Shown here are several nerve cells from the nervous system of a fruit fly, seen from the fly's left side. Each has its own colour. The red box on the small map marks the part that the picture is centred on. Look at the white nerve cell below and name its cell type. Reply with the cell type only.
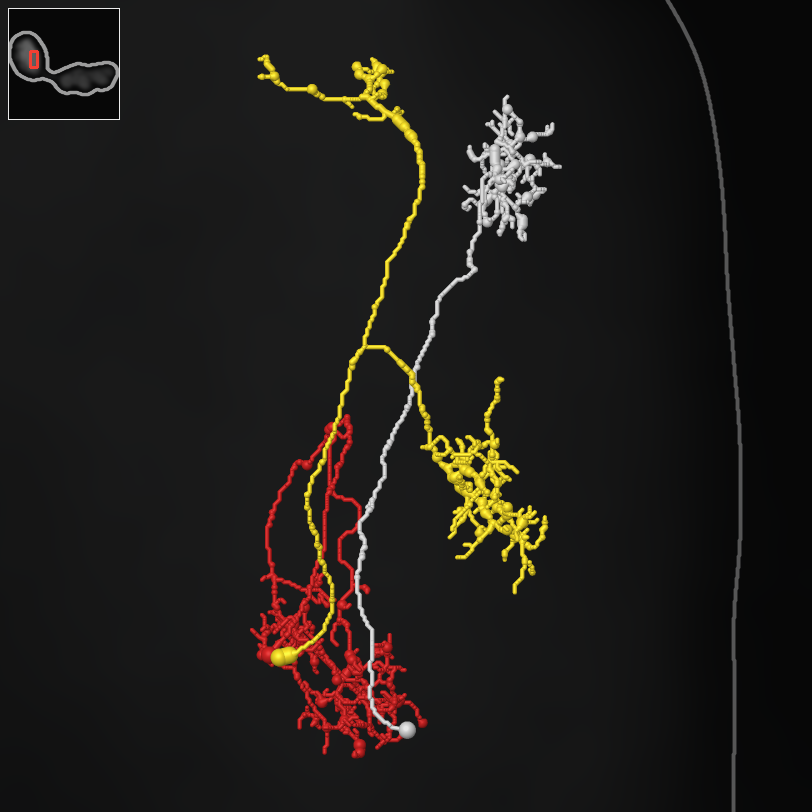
Li22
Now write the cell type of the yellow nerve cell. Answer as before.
LC13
